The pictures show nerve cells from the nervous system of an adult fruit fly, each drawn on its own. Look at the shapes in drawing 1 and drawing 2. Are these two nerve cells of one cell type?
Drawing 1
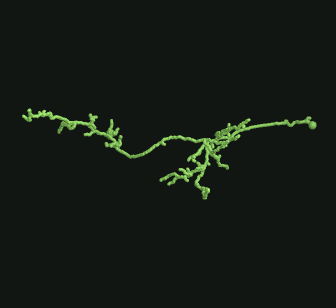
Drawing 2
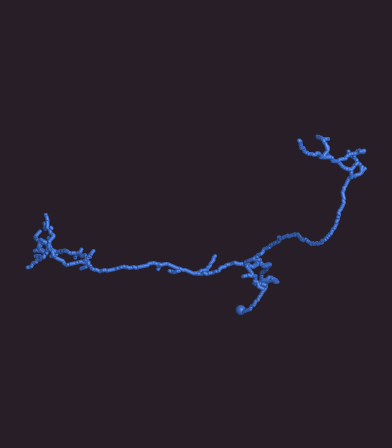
no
